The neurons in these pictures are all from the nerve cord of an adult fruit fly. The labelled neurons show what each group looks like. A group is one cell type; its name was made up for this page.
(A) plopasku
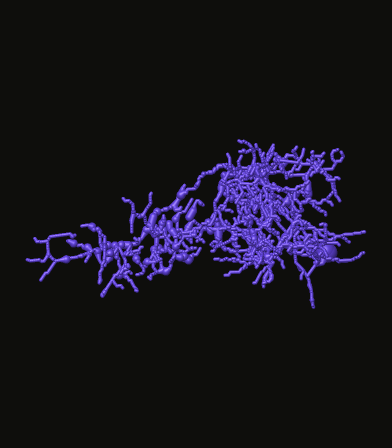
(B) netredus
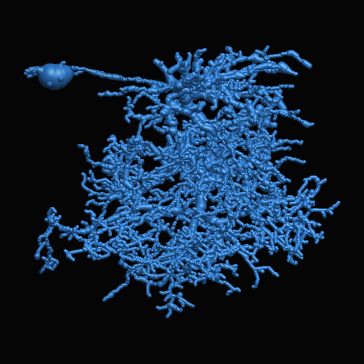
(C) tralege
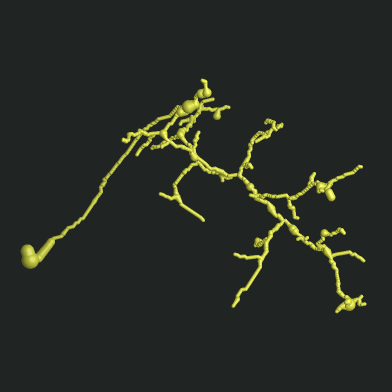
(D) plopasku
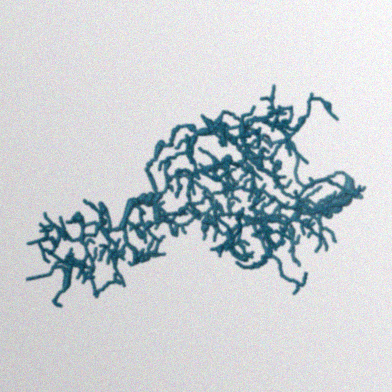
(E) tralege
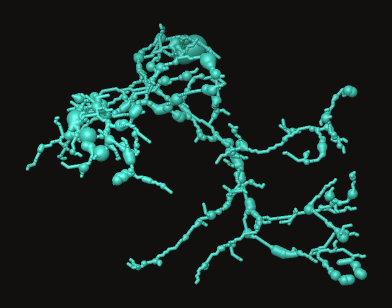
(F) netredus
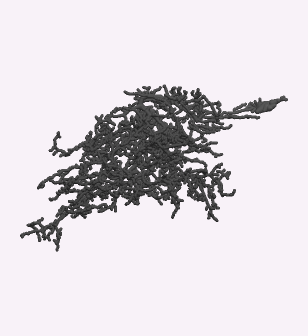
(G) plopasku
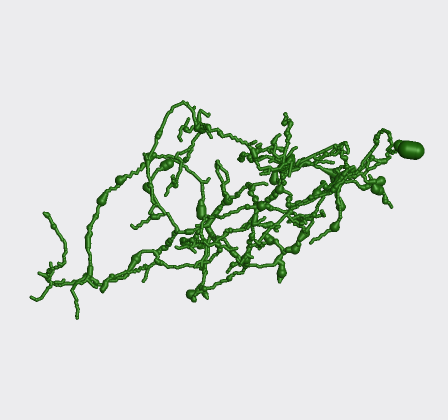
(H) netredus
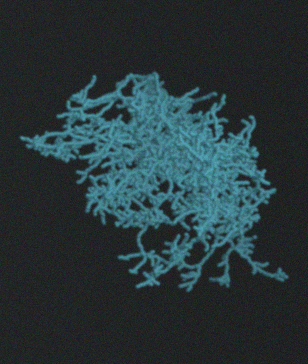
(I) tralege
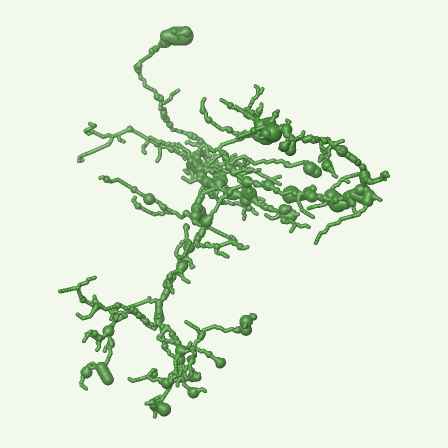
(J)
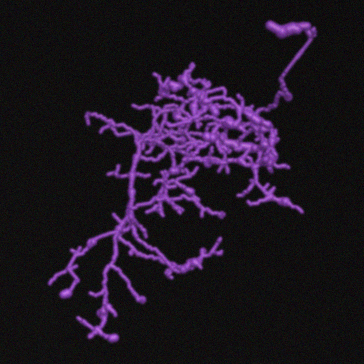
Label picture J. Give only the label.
tralege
